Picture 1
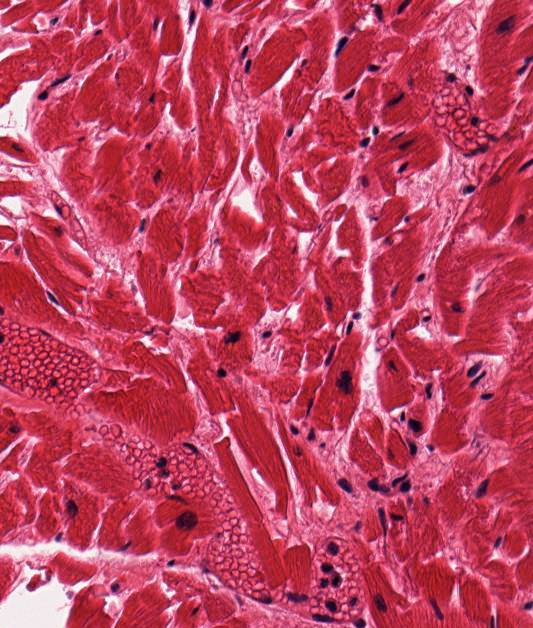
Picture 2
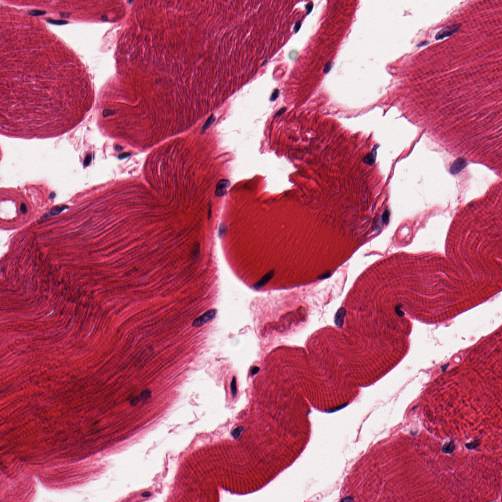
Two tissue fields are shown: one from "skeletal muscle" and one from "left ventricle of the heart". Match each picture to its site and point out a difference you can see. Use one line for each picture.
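Site of picture 1: left ventricle of the heart. Many fibres contain a single dark oval nucleus lying in the middle of the fibre.
Site of picture 2: skeletal muscle. The fibre nuclei are small, dark, flattened and lie at the edges of the fibres.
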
